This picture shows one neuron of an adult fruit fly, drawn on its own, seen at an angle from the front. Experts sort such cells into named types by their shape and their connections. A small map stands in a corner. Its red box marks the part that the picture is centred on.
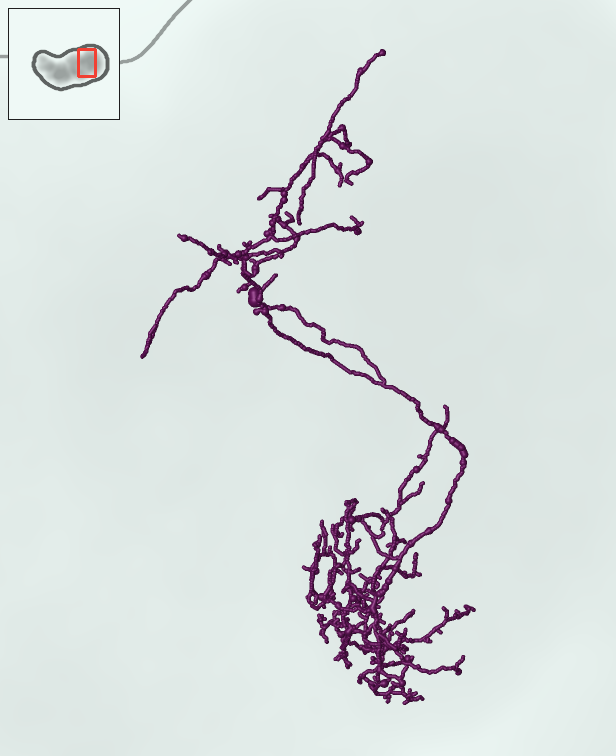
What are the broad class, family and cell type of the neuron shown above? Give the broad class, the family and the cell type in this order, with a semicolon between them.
visual projection neuron; hemilineage VPNp&v1_ventral; LoVP61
